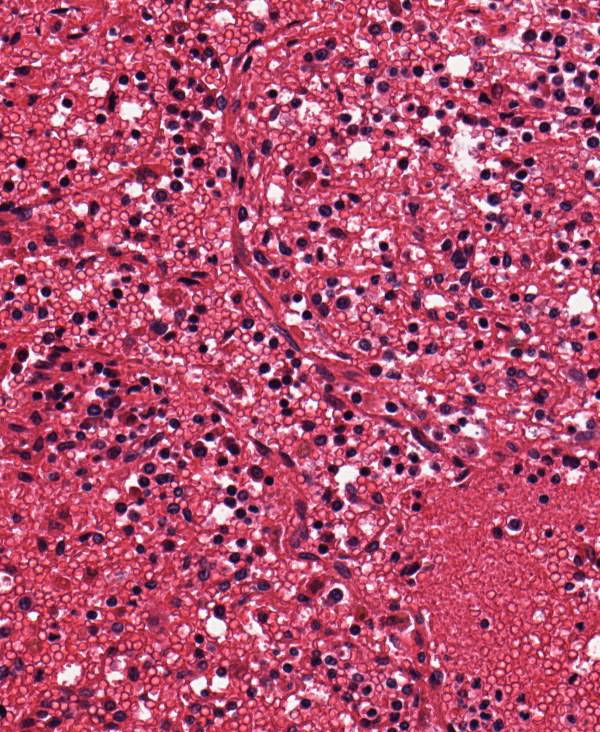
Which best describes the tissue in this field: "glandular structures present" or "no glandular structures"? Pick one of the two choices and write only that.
No glandular structures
